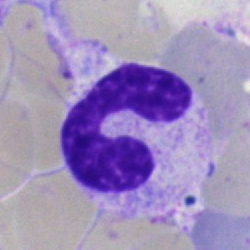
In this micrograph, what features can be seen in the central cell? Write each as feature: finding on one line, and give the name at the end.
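Nucleus: curved into a C shape, opening facing right
Chromatin: dark purple, coarsely clumped, small lighter patches
Cytoplasm: plentiful, pale pinkish-lilac
Granules: fine, pinkish-purple, scattered through the cytoplasm
Cell: band neutrophil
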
